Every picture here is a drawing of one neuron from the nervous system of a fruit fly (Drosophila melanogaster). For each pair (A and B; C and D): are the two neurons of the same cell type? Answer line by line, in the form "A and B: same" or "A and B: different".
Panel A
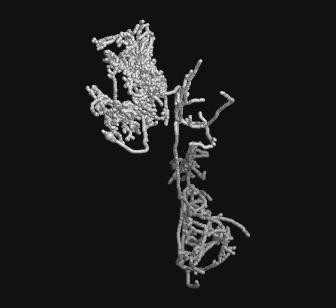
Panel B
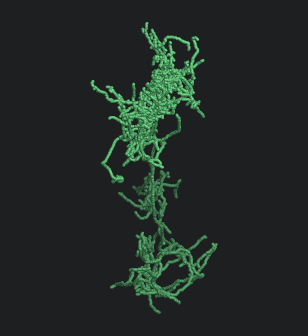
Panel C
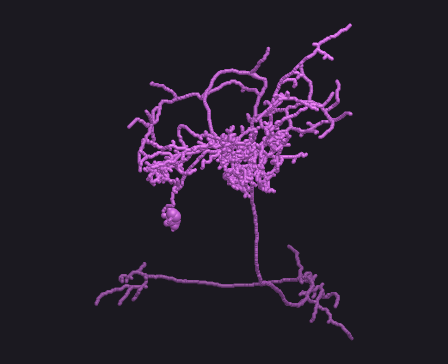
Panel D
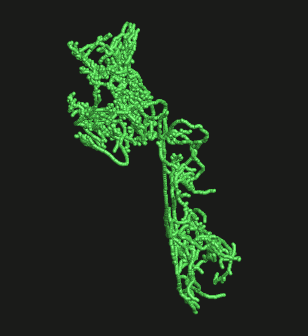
A and B: different
C and D: different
